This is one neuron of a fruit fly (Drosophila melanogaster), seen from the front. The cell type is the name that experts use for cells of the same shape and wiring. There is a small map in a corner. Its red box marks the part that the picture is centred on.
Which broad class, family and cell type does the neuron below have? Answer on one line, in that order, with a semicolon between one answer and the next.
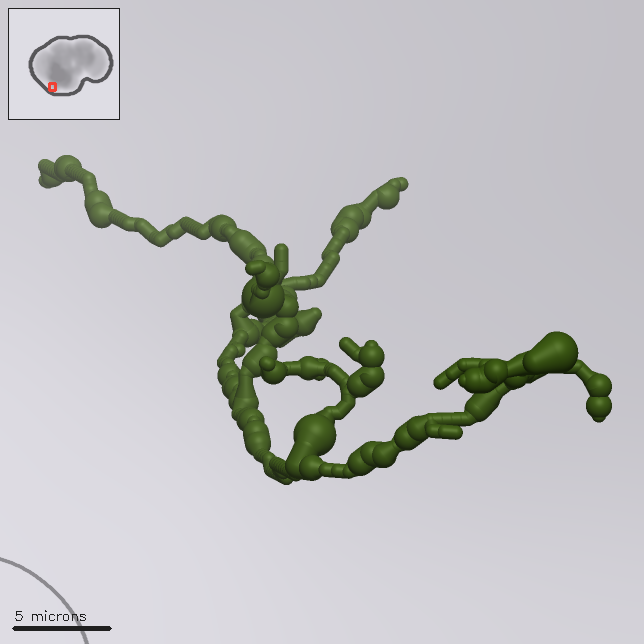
sensory neuron entering the nerve cord; class mechanosensory tactile; SNta28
